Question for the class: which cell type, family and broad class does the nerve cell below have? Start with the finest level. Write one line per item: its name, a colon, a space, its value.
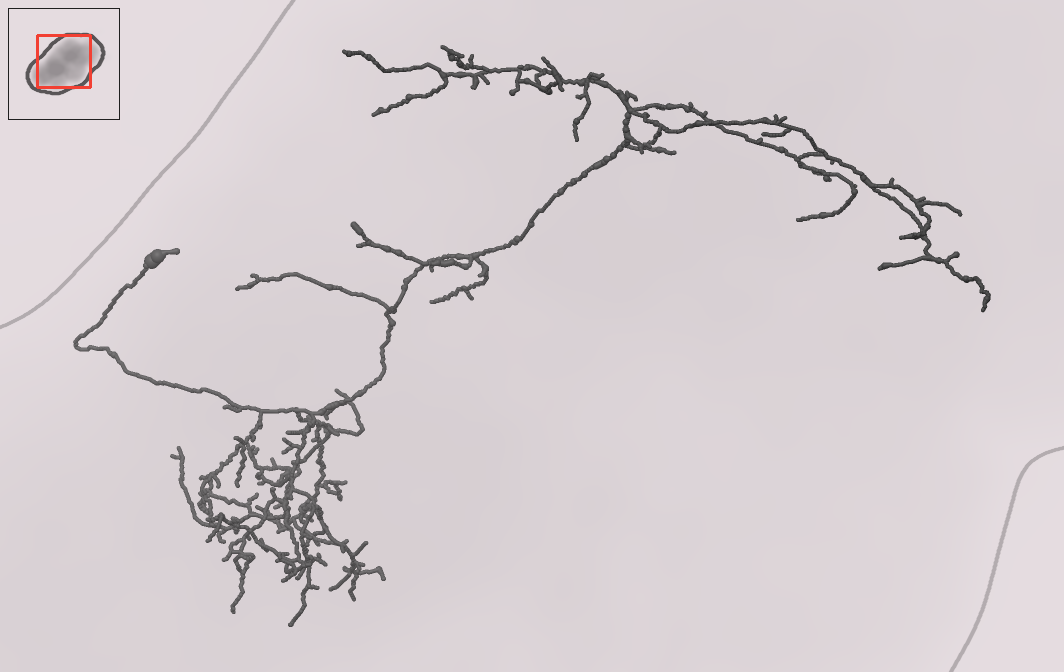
cell type: IN18B042
family: hemilineage 18B
broad class: nerve-cord intrinsic neuron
